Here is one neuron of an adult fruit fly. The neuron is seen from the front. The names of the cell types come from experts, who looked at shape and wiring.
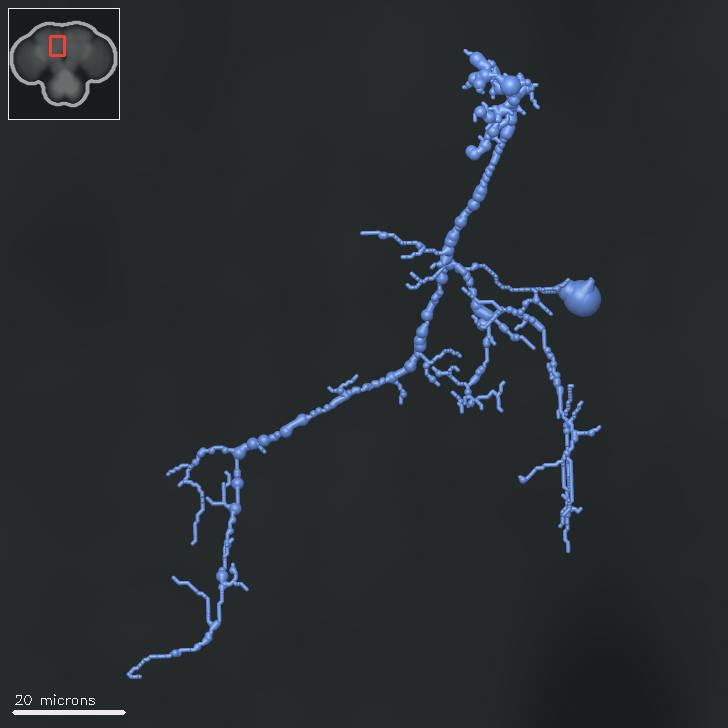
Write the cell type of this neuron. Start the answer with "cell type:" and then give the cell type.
cell type: IbSpsP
